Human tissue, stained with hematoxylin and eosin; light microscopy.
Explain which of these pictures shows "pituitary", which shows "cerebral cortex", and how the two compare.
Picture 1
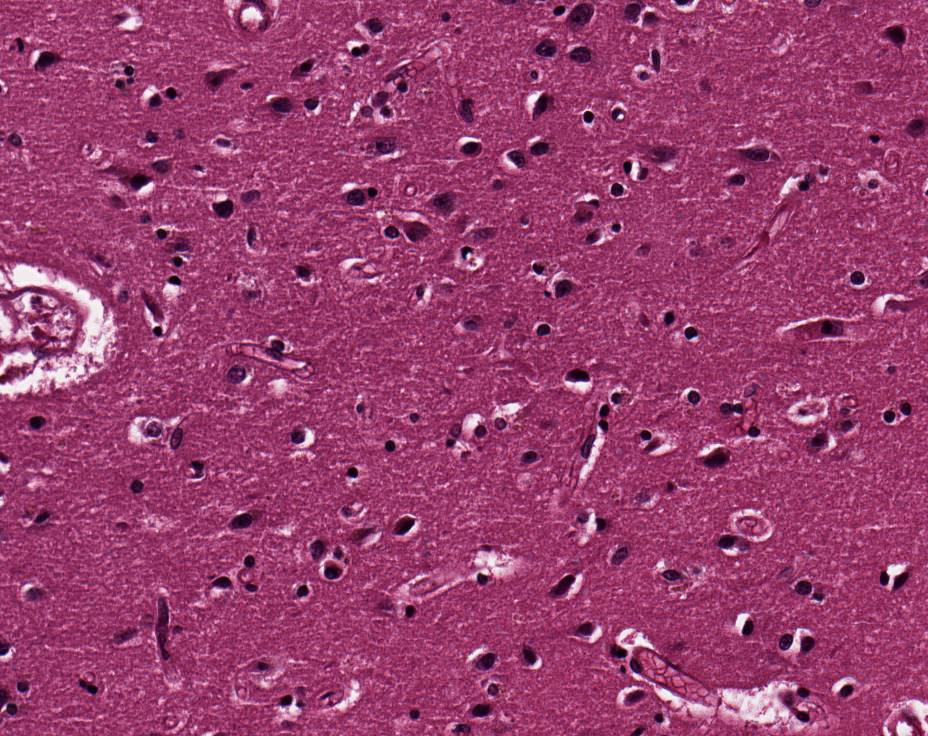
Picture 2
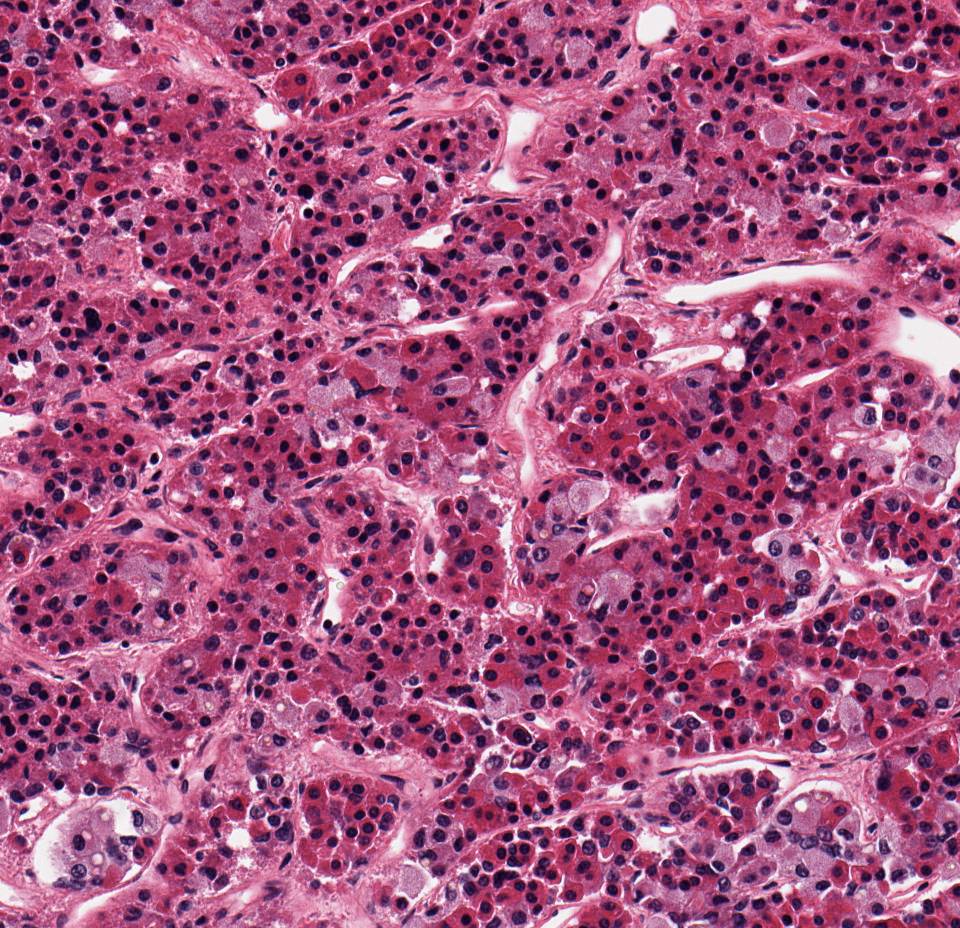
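Picture 1, cerebral cortex; picture 2, pituitary. Cortex: finely fibrillary pink neuropil as an even background across the whole field. Small round dark nuclei scattered singly, fairly evenly. Thin-walled capillaries with elongated nuclei running in varied directions, e.g. near centre and upper right. No epithelium, glands or fat cells anywhere in the field. Pituitary: cells in rounded nests and short cords throughout, separated by thin strands of connective tissue. Nests solid, without central lumens. Most numerous cells: bright red, eosinophilic cytoplasm, present in every nest. Stroma between nests scant, pale pink.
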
